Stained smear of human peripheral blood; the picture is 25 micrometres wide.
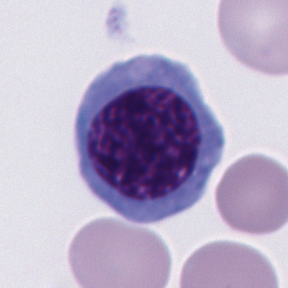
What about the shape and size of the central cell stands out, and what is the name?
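Look at the outline of this cell: it is slightly irregular, with gentle bulges along the upper and right edges. The cell measures about 14 micrometres across. Its nucleus is round in outline, about 10 micrometres across, and sits off-centre toward the lower left. Notice how the chromatin is clumped into dark patches separated by paler strands. The nucleus fills about 50% of the cell's area, and the rim of cytoplasm is widest above it. This cell is a normoblast.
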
